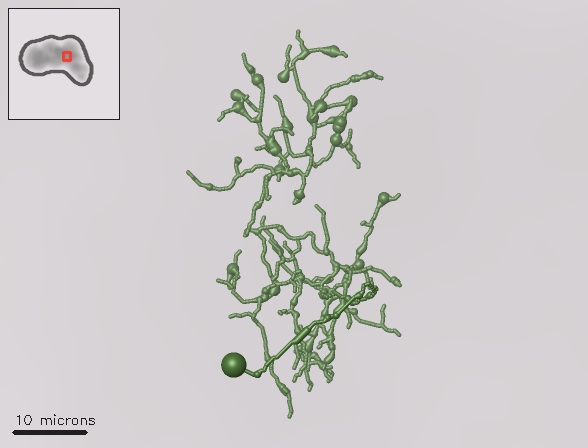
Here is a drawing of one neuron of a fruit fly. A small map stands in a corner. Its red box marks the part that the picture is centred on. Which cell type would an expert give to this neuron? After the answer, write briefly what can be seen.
The cell type is Cm5. Its broad class is optic-lobe intrinsic neuron. The cell body is at the bottom of the picture. From top to bottom in the picture it spans about 55 microns. Dozens of branch ends can be seen.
